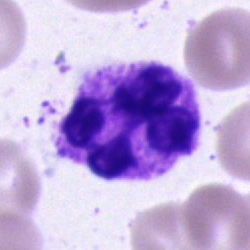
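Segmented neutrophil, centre of a stained human bone marrow smear. Chromatin dense, dark purple throughout the lobes. Cytoplasm between and around the lobes pale pinkish-lilac, holding fine lilac granules rather than large orange ones. Outline roughly round, edge slightly ragged.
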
